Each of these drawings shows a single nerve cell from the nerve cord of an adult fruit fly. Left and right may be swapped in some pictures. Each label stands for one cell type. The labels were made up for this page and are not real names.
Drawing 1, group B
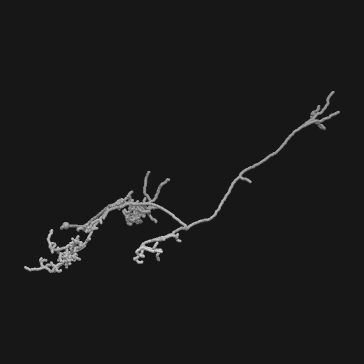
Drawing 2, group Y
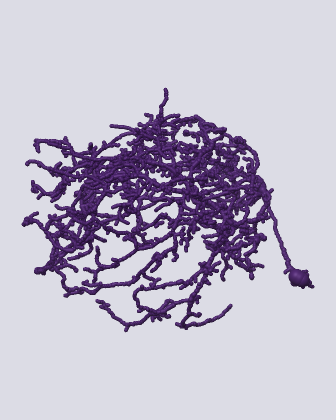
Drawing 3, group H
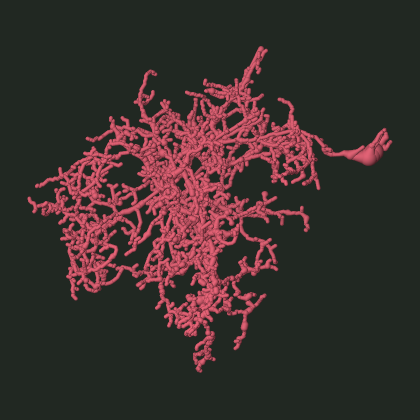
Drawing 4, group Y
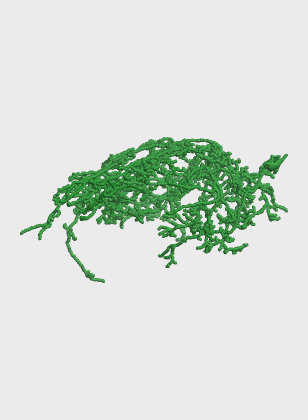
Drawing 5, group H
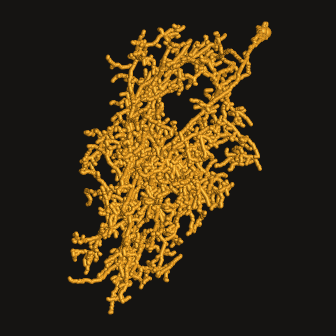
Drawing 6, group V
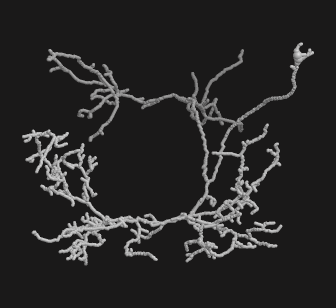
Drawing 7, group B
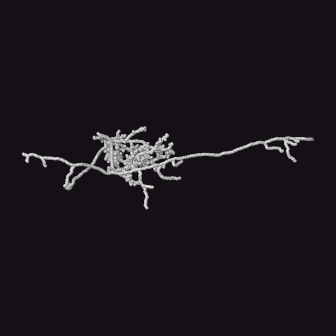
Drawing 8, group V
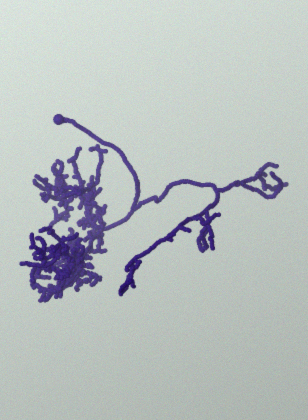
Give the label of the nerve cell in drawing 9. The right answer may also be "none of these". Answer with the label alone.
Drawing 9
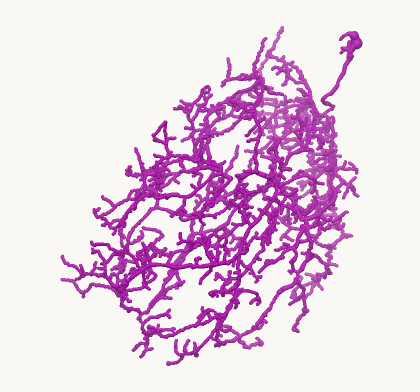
group Y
